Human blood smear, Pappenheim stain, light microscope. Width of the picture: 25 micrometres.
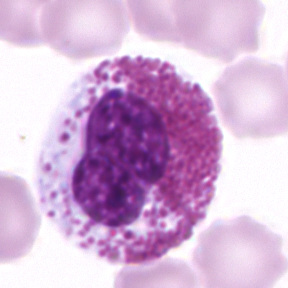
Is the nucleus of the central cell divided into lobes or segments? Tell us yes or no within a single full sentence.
Yes, the nucleus has been split into separate lobes or segments.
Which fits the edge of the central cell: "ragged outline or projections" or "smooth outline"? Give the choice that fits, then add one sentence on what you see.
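Smooth outline. The cell has a round, smooth outline.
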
